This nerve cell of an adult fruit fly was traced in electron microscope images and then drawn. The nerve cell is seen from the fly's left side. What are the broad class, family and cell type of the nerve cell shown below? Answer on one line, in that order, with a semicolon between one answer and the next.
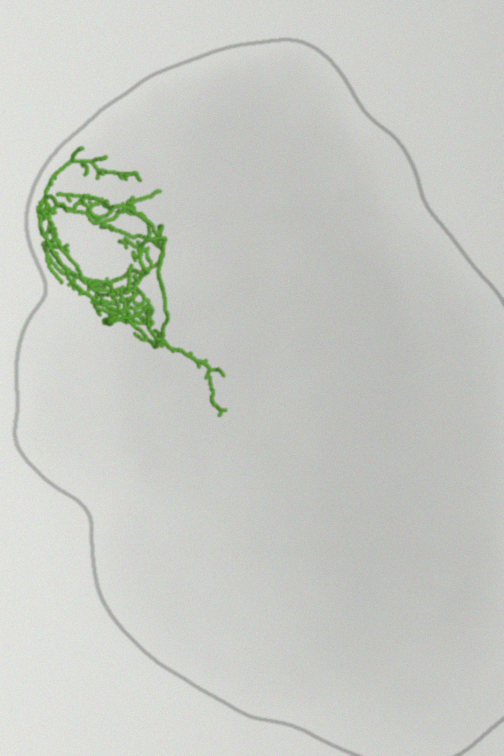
central-brain intrinsic neuron; hemilineage CREl1; CRE059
